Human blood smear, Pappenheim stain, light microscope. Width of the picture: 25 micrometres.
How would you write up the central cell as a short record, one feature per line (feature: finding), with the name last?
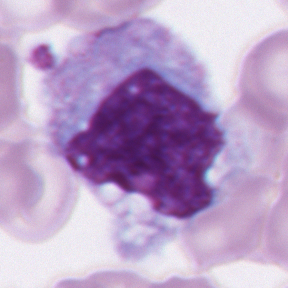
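Outline: irregular, with bulging cytoplasmic projections, most prominent along the bottom edge
Nucleus: about 14 micrometres across
Nucleoli: none distinct
Cytoplasm: pale lilac-grey
Granularity: fine and pale only; no coarse dark granules
Name: monocyte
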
